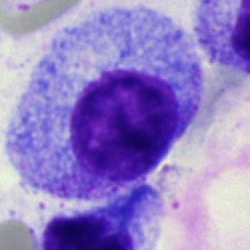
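Promyelocyte in a stained human bone marrow smear. The nucleus lies off-centre, toward the lower right of the cell, and its chromatin stains dark purple throughout. The cytoplasm is pale lilac-blue, with fine purple granules scattered throughout.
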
